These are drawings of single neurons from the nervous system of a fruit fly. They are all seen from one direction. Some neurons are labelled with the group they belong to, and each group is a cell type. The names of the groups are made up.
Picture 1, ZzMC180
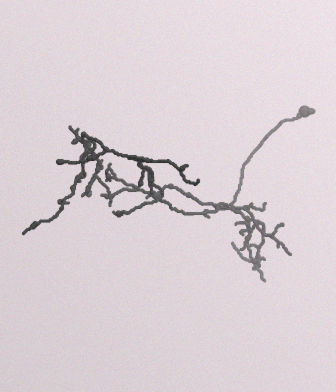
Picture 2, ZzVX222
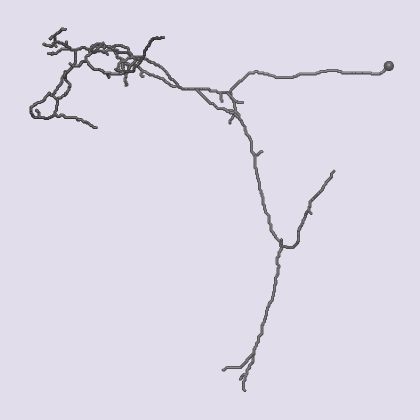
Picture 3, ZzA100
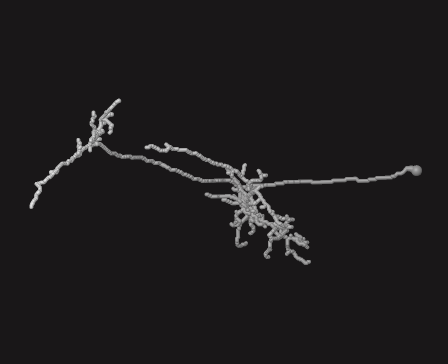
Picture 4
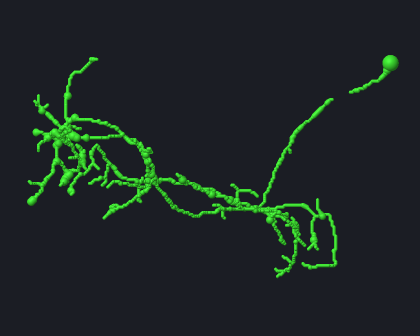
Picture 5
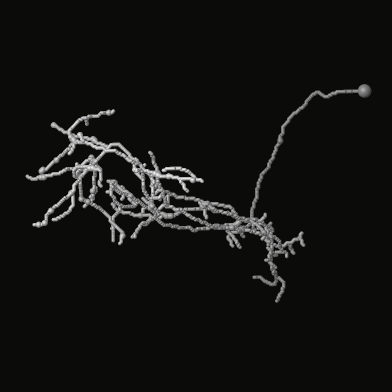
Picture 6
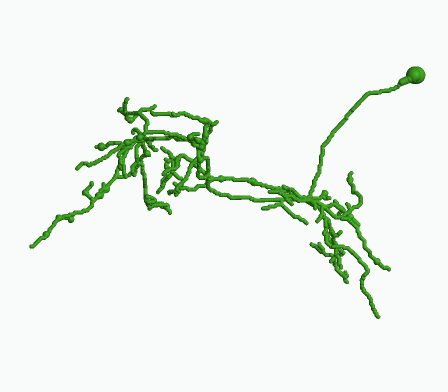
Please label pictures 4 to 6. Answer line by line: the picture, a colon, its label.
4: ZzMC180
5: ZzMC180
6: ZzMC180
